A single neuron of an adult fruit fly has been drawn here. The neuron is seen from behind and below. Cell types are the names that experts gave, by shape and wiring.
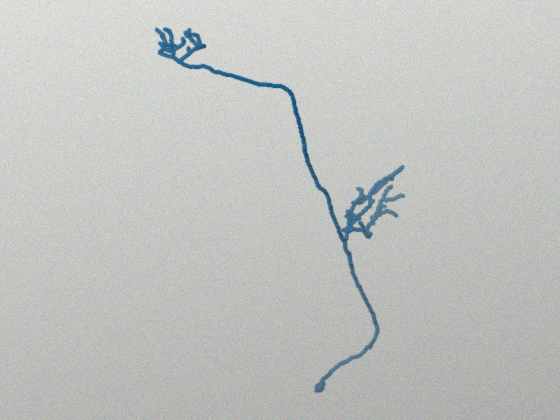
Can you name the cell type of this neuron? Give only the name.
Tm33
